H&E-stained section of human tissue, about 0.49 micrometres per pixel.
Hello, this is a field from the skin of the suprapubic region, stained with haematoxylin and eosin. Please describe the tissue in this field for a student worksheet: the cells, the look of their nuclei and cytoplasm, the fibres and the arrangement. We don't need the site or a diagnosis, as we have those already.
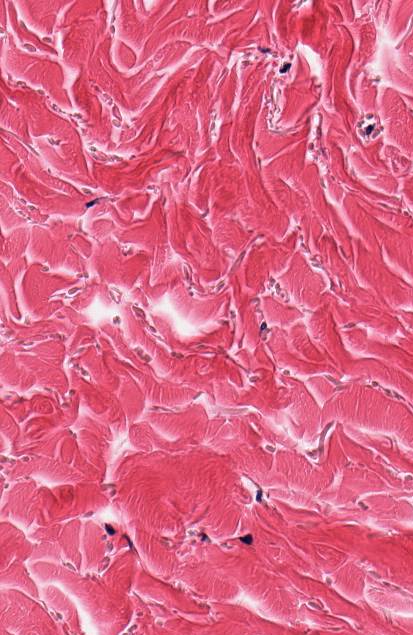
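Looking across, the whole field is filled with densely packed eosinophilic fibre bundles, with no epithelium. The collagen bundles are wavy, running in irregular, interwoven directions. Between them I see small, dark nuclei, mostly elongated or flattened. Checking every part, there are no glands, tubules or other epithelial units anywhere.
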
